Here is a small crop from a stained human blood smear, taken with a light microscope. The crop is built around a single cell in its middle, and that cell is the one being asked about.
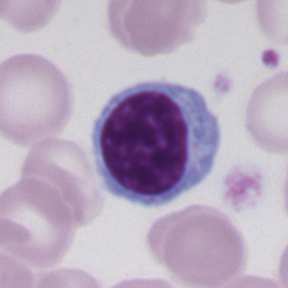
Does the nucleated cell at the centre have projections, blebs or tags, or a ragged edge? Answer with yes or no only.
No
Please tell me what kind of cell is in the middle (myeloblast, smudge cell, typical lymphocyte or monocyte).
typical lymphocyte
